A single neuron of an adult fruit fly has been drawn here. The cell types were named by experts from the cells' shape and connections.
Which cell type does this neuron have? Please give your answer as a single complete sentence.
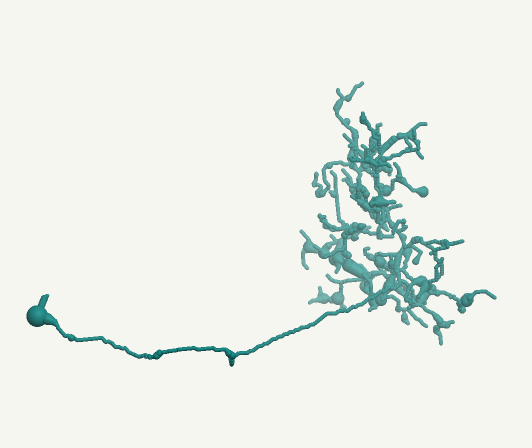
The type assigned to this neuron is Cm5.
